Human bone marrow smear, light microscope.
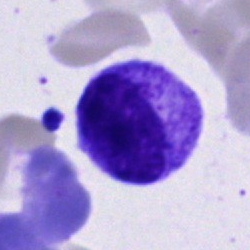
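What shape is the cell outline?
Roughly round, with a smooth edge.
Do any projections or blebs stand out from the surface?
No, none do.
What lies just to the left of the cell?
A small, dark purple, round body that does not touch it.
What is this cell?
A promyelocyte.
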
